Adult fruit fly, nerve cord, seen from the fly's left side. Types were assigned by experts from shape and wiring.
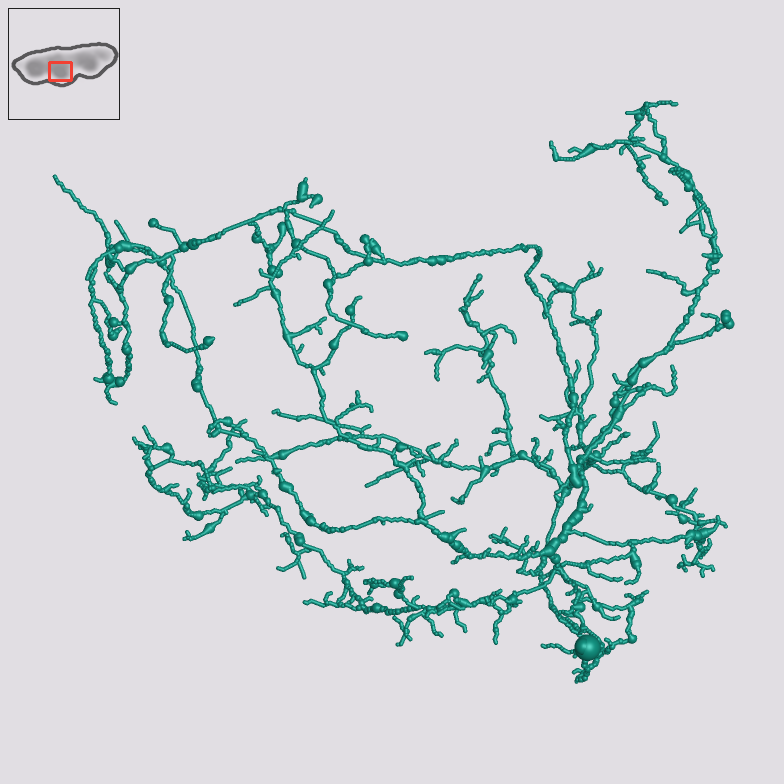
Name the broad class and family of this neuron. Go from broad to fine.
nerve-cord intrinsic neuron; hemilineage 04B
